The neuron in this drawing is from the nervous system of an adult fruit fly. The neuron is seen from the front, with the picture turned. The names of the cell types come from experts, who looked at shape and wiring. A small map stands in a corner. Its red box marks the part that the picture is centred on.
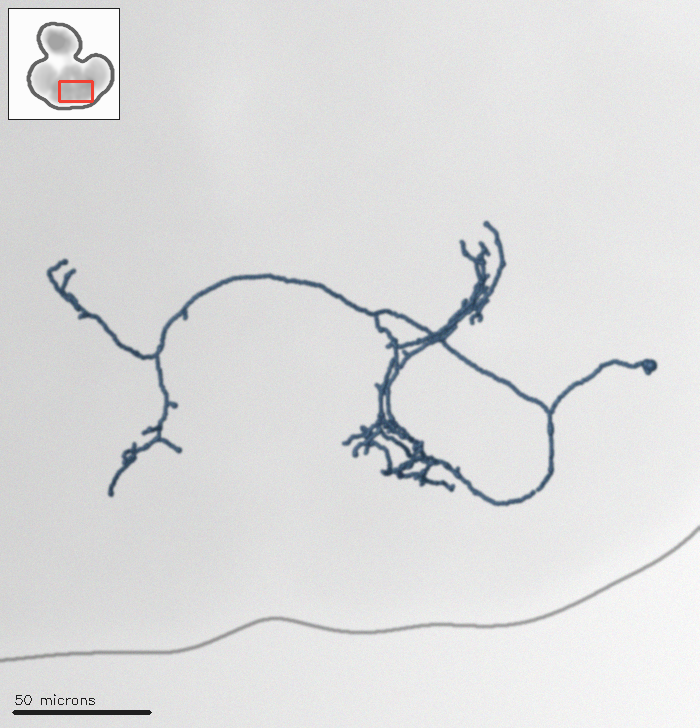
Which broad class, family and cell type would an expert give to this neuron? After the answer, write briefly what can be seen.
This is a central-brain intrinsic neuron. Its family is hemilineage AOTUv4_dorsal. It is of cell type CRE003_b. The cell body is on the right of the picture. From left to right in the picture it spans about 200 microns. Dozens of branch ends can be seen.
